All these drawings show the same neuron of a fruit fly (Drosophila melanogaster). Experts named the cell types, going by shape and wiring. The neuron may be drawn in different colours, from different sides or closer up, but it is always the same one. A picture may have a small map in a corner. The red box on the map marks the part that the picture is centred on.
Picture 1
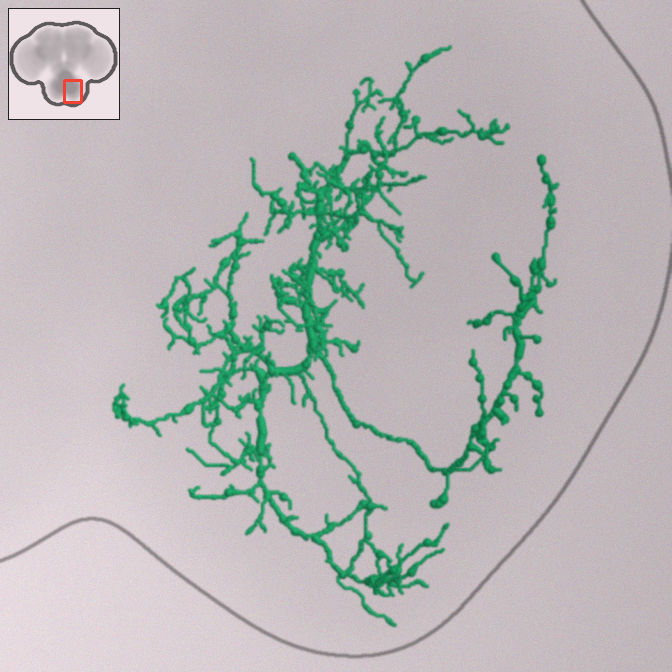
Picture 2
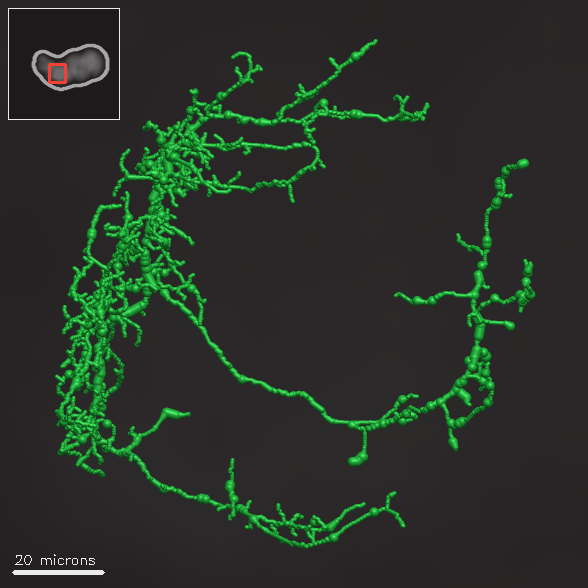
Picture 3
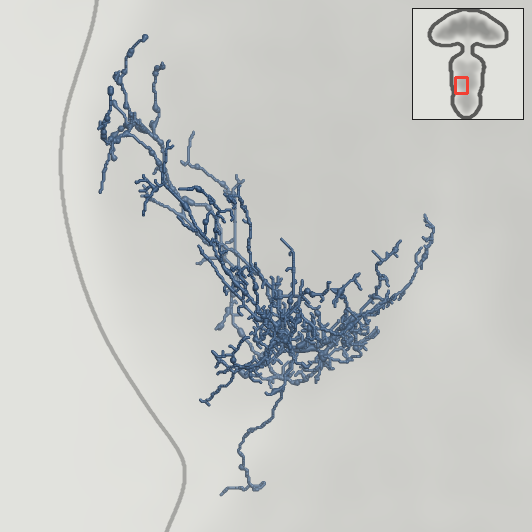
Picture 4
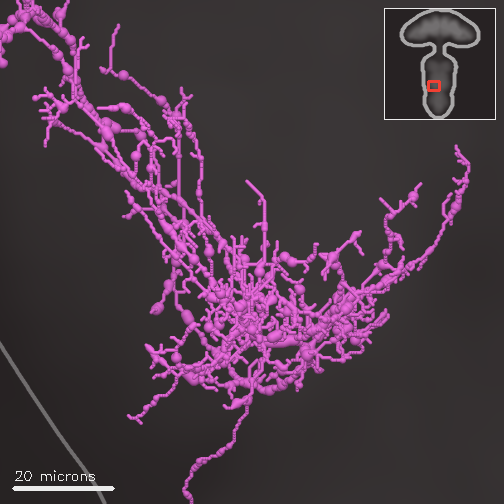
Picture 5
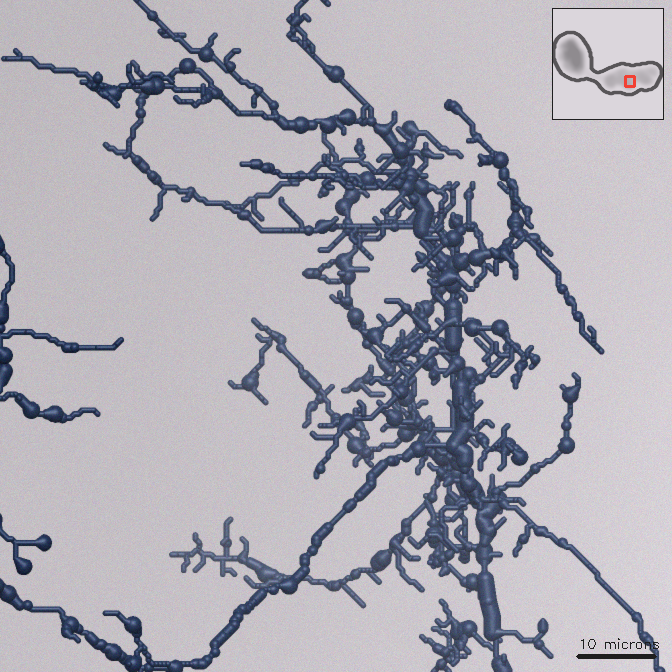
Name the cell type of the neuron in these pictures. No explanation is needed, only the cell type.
IN20A.22A008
